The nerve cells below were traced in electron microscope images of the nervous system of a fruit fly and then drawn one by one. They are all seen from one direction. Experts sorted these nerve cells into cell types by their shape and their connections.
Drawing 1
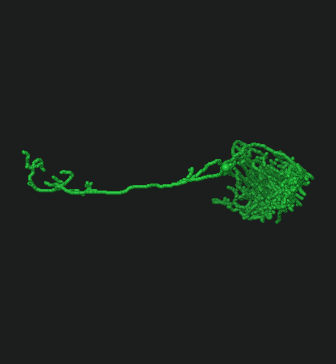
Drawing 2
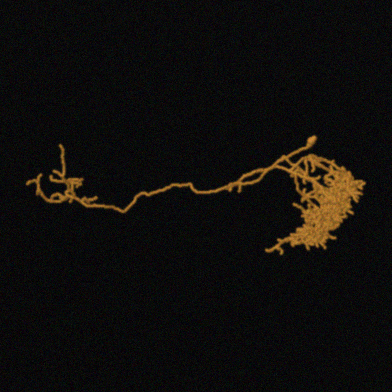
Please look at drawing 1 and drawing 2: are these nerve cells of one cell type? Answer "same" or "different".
same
